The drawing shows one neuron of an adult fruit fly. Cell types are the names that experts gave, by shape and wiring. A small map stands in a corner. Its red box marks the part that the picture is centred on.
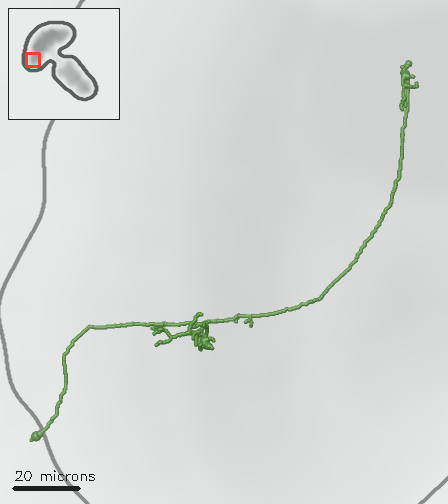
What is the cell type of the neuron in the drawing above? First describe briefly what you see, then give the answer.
It is in the brain and does not reach the nerve cord. The cell body can be seen at the lower left of the picture. From left to right in the picture it spans about 120 microns. Its broad class is optic-lobe intrinsic neuron. It is of cell type Tm5b.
